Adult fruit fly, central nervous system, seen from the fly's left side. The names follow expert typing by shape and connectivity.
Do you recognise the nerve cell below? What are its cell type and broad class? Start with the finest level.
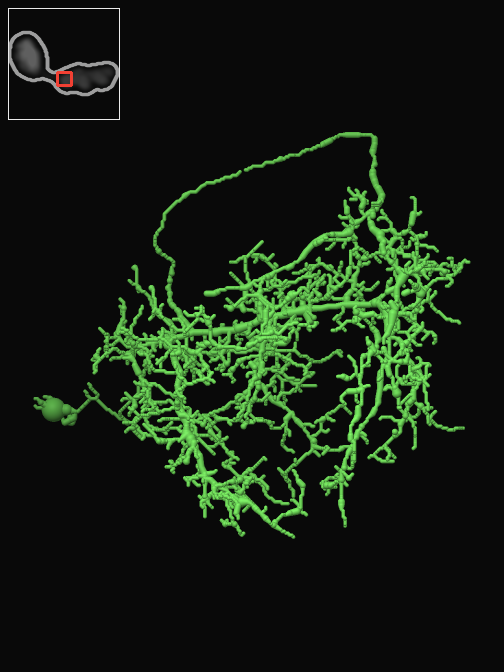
INXXX466; nerve-cord intrinsic neuron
